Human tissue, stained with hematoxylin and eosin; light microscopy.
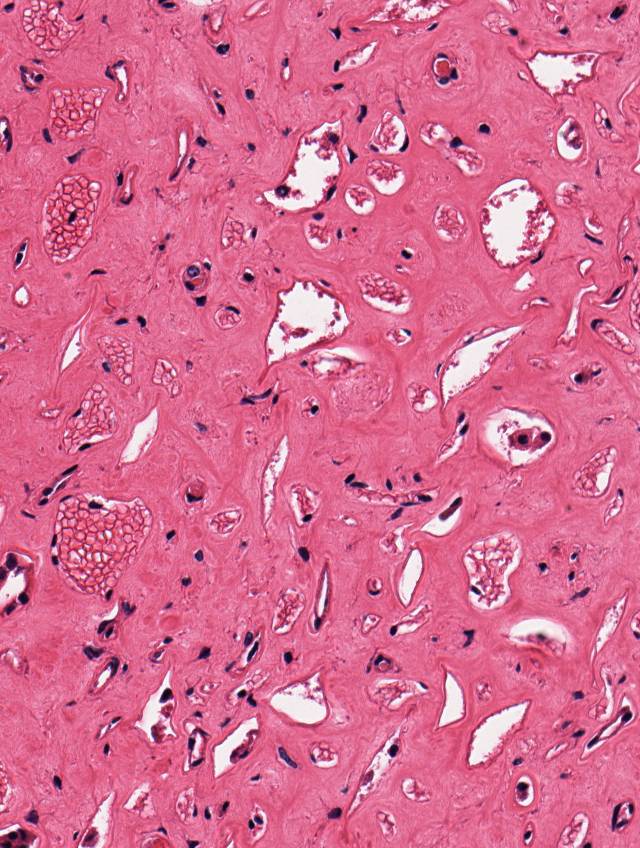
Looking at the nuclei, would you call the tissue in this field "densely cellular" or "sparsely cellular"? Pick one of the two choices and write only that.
Sparsely cellular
